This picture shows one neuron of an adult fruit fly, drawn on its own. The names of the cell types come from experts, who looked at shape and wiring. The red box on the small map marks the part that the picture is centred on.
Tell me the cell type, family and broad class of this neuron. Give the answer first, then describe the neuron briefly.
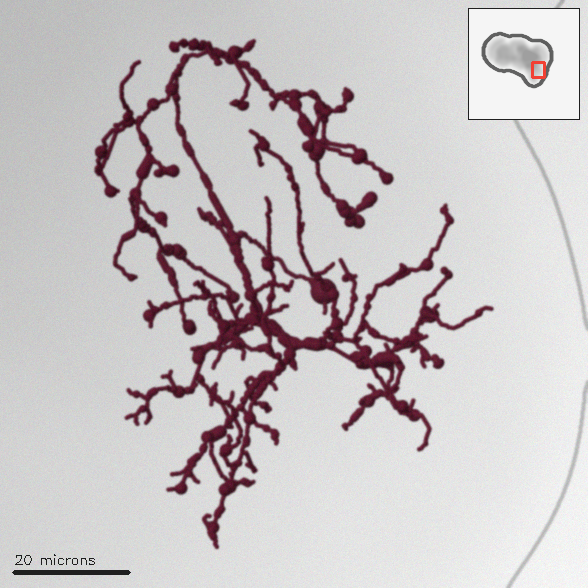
The cell type is IN01B022. The family is hemilineage 01B. This is a nerve-cord intrinsic neuron. The cell body is in the middle of the picture. By the scale bar it is about 90 microns tall in this view. Dozens of branch ends can be seen.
